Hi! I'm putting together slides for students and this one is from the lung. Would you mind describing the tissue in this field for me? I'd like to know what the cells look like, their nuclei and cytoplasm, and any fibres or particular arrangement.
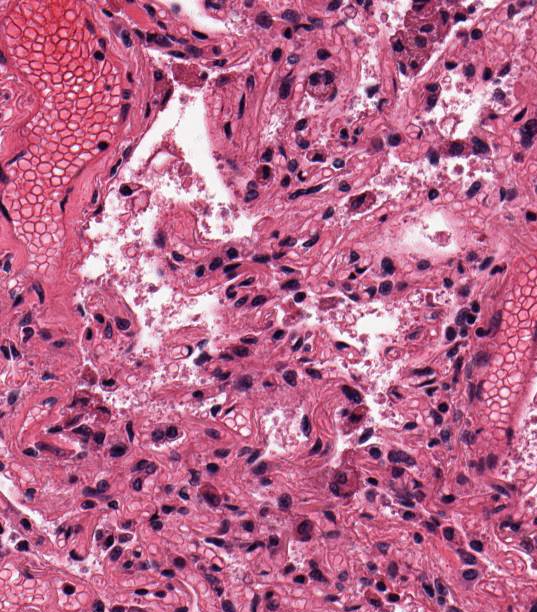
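In the centre sits a cellular area of spindle and oval cells in pink fibrous tissue. Most of its nuclei are dark-staining and oval to spindle-shaped. Bands of pink tissue with a fine mesh pattern flank it at upper left and right edge. In the lower half, wavy pink collagen fibres run between the cells. No epithelium or glands appear.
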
